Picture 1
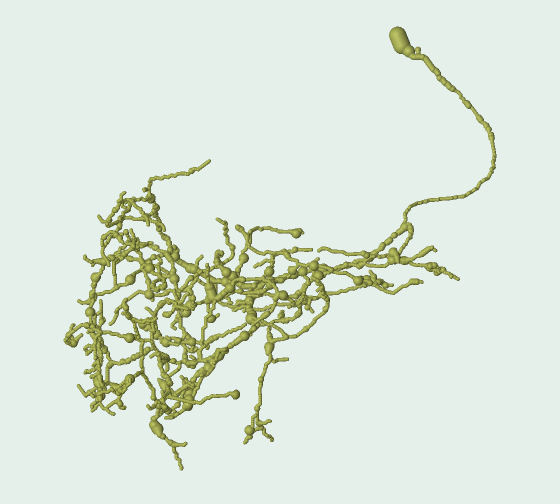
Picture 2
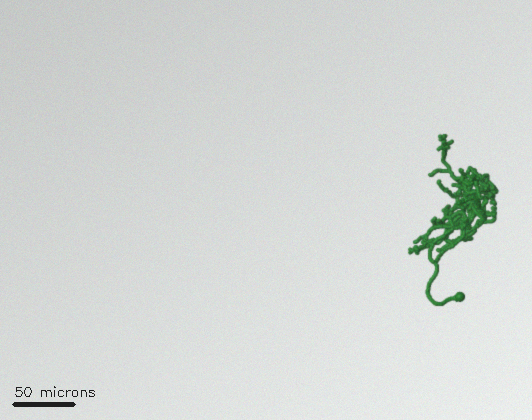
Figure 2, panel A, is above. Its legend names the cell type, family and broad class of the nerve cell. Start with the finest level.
PVLP110; hemilineage VPNp&v1_posterior; central-brain intrinsic neuron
